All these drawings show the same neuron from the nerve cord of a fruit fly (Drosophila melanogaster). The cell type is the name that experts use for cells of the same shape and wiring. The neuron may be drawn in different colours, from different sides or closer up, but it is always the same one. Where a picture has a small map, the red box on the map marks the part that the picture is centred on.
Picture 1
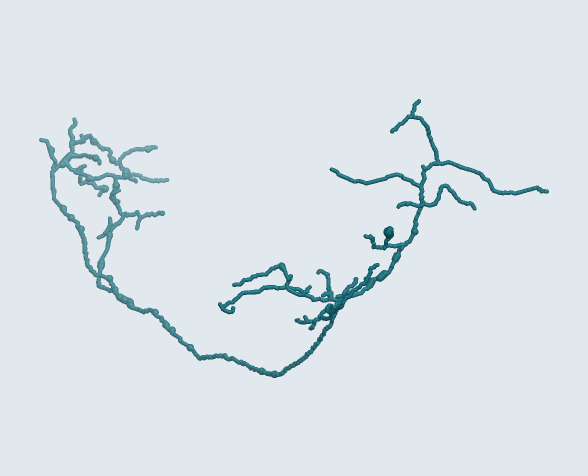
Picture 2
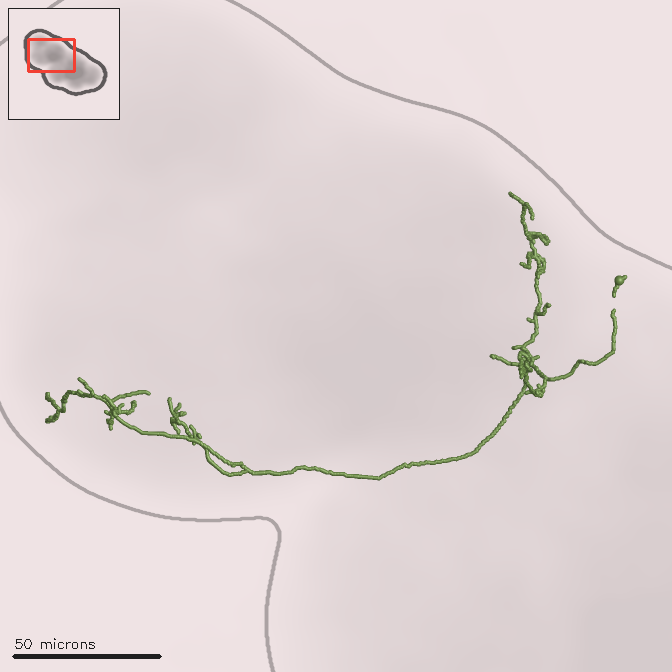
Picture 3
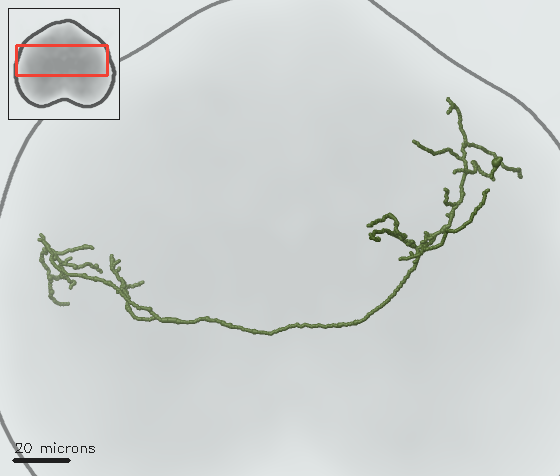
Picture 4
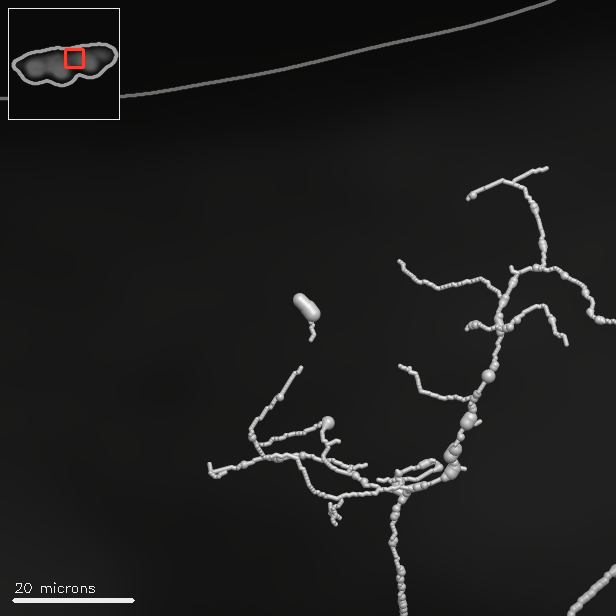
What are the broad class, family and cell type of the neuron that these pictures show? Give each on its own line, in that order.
nerve-cord intrinsic neuron
hemilineage 01A
IN01A082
